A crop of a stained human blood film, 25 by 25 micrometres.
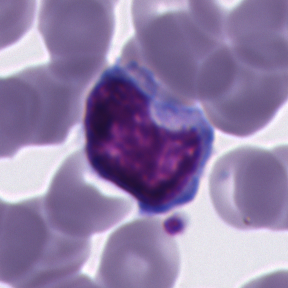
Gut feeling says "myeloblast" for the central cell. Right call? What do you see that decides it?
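The outline of the cell is irregular and angular rather than round, and its top edge is ragged with small bumps. The nucleus occupies most of the cell and has a notch on its upper right side. The cytoplasm is blue. A small purple fragment lies just below the cell.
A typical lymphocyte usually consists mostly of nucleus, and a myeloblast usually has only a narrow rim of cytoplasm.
The large share of nucleus here therefore fits either name.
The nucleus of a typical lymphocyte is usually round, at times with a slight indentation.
The notch agrees with such an indentation and so speaks for typical lymphocyte. The cell is a typical lymphocyte, not a myeloblast.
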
